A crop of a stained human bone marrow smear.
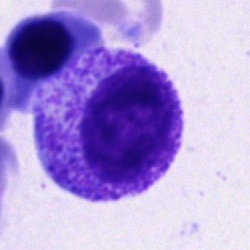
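Myelocyte in the middle of the marrow smear, with a round outline. Its cytoplasm is packed with coarse purple granules, and granules lie over the edge of the nucleus as well. On the left of the nucleus the cytoplasm makes a broad band.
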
